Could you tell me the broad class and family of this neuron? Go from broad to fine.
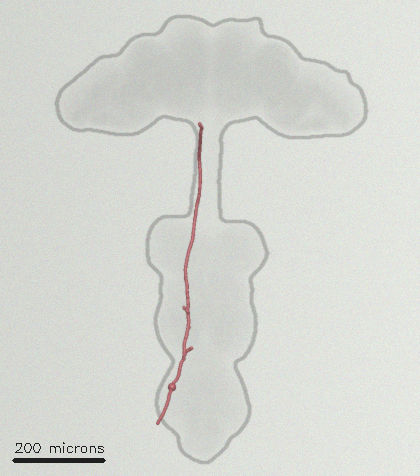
sensory neuron ascending to the brain; class mechanosensory proprioceptive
